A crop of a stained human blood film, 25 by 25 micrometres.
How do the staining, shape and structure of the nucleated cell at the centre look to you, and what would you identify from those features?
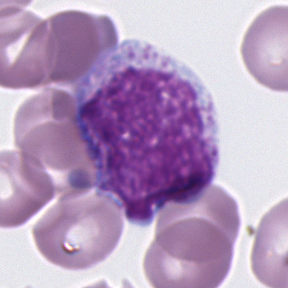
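Working through the cell in order, the cytoplasm comes first: its rim is widest along the top, and fine purple granules are scattered through it. Next, the chromatin, which is finely granular rather than coarsely clumped. Last, the nuclear outline, which carries a small blunt projection at its lower edge. The cell is a myelocyte.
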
